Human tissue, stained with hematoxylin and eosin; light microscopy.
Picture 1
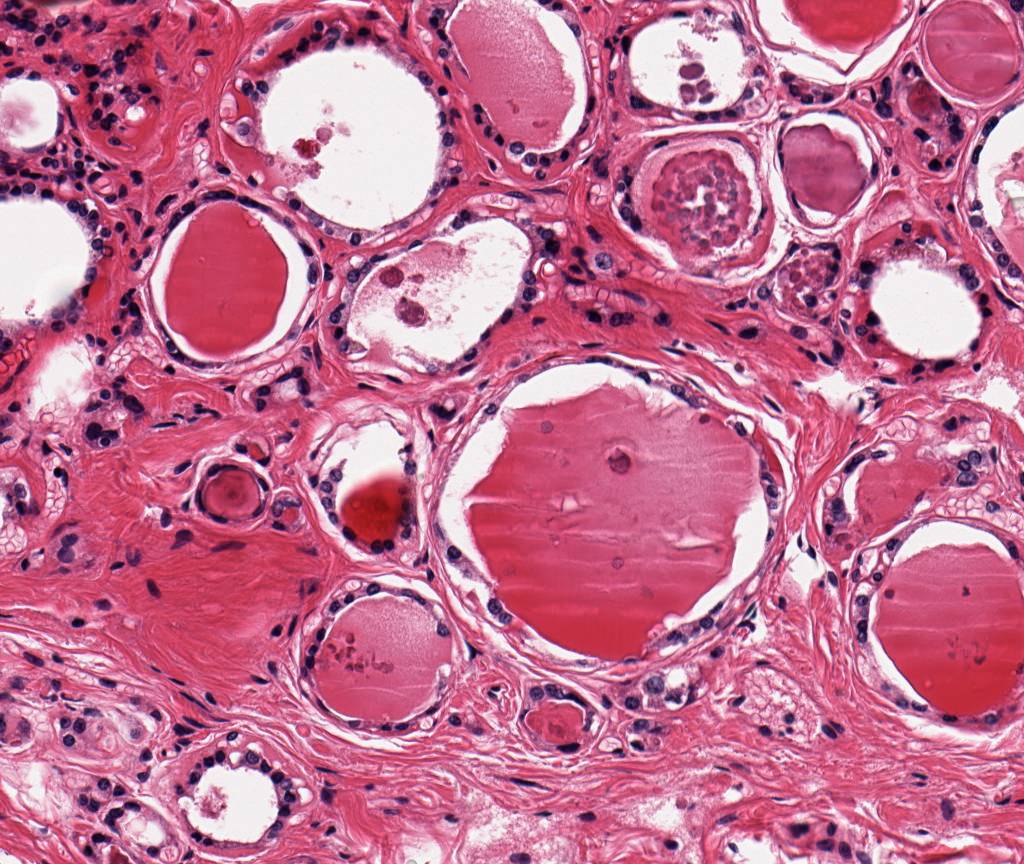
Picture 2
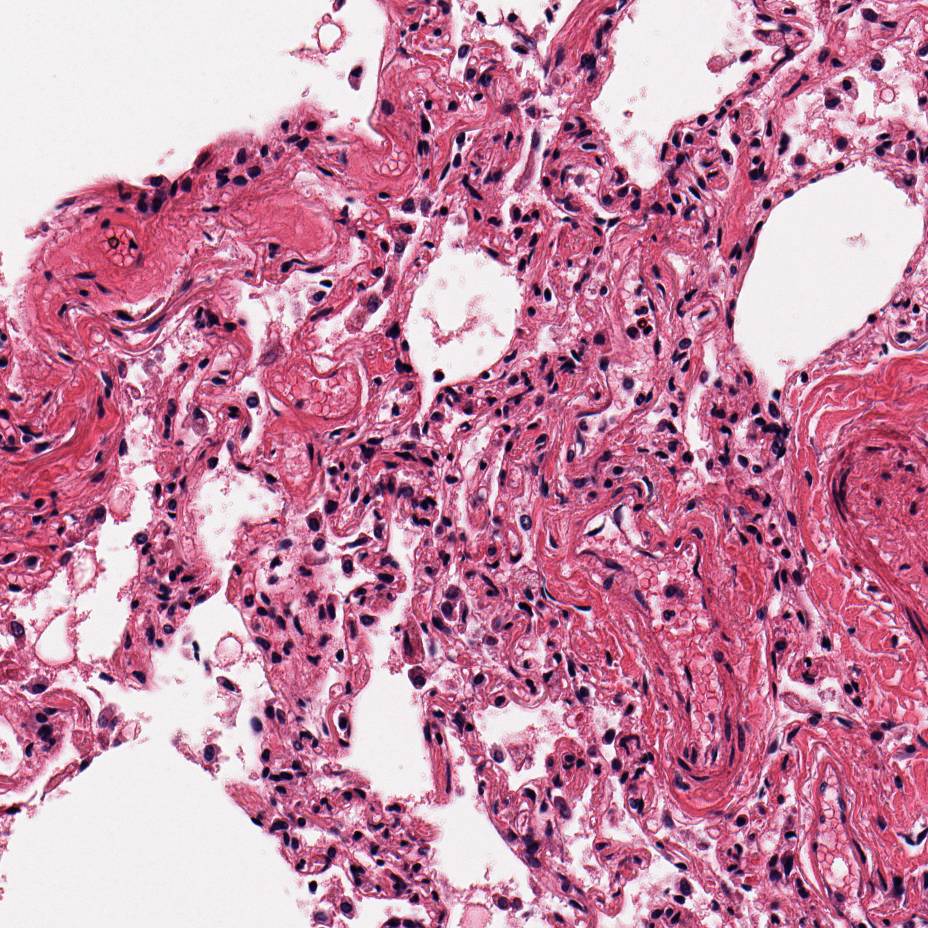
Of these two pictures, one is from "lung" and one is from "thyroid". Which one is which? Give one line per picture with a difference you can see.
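Picture 1 shows tissue from the thyroid. Each space is lined by a single layer of flattened to low cuboidal cells with dark nuclei.
Picture 2 shows tissue from the lung. No glands or tubules lined by epithelium are present in the field.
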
